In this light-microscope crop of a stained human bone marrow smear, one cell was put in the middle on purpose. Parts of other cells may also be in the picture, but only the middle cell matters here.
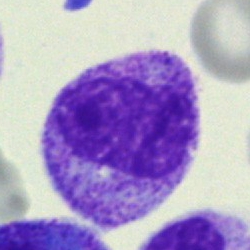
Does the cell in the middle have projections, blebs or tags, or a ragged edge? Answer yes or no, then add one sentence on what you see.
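No. The cell has a smooth, rounded outline with no surface projections.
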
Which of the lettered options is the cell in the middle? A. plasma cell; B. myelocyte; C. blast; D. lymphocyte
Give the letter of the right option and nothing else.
B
